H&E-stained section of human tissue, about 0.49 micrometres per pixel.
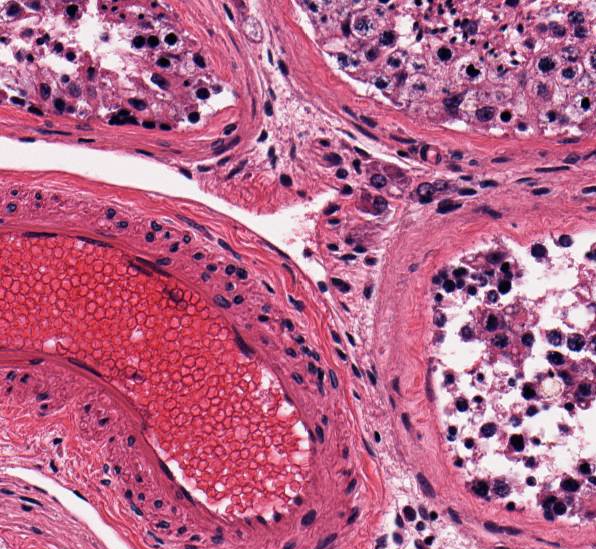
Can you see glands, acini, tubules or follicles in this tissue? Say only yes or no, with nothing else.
Yes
